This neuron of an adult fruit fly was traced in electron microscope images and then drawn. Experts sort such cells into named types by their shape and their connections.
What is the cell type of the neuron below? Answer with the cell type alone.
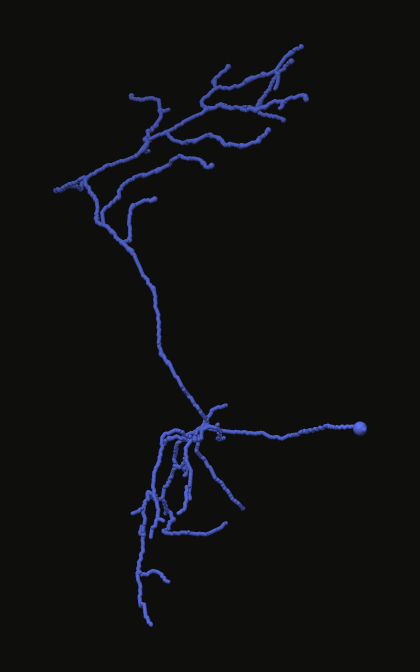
LPT111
